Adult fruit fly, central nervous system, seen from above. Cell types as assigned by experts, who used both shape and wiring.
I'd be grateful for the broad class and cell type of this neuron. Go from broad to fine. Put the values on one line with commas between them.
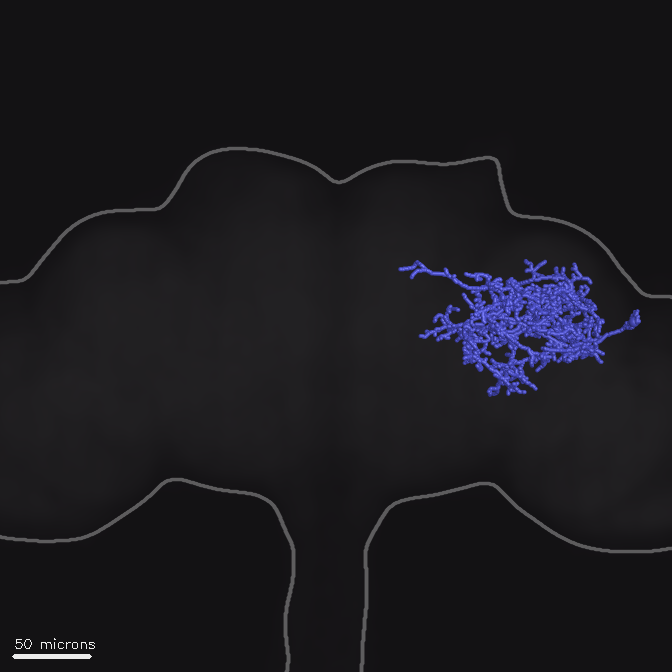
central-brain intrinsic neuron, SLP131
